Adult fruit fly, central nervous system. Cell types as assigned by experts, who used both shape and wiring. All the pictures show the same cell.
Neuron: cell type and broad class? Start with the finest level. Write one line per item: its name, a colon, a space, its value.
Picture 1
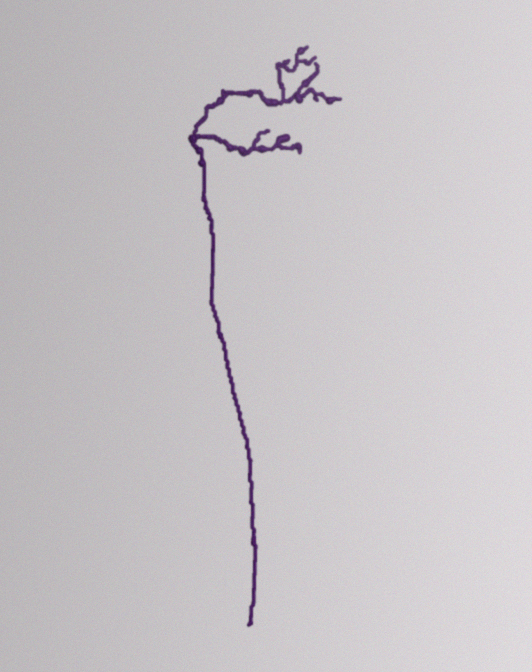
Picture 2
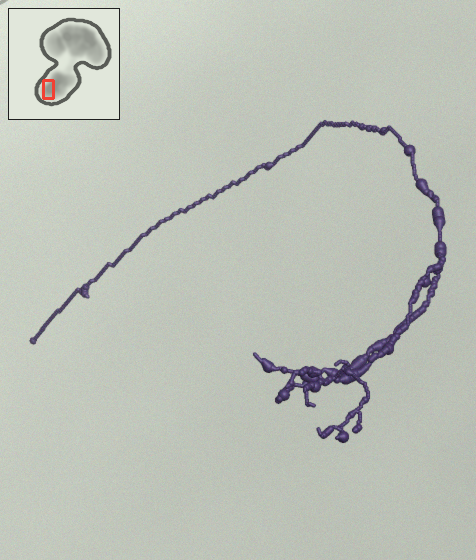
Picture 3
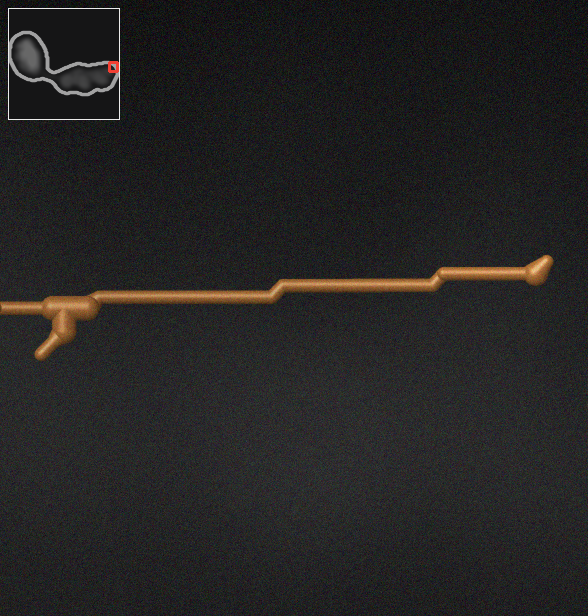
cell type: SNxx14
broad class: sensory neuron entering the nerve cord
